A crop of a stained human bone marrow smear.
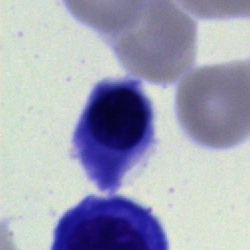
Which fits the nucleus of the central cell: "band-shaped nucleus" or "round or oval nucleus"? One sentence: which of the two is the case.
The nucleus is gathered into one compact mass that is round or oval.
